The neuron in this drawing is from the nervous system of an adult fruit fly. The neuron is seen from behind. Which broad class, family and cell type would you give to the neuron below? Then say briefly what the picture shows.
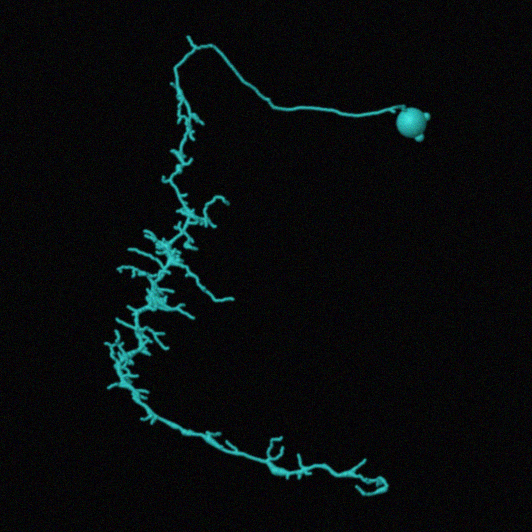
This is an optic-lobe intrinsic neuron. Its family is Dm. The cell type is Dm3a. Its cell body lies at the upper right of the picture. Dozens of branch ends can be seen.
